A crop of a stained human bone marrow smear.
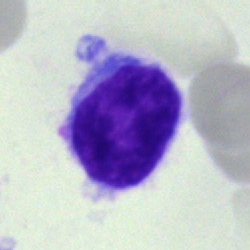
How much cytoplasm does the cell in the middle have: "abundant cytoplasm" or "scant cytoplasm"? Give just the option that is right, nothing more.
Scant cytoplasm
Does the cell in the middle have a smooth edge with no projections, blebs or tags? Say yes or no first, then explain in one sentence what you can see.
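No. Small ragged projections stick out from the upper-left and lower edges of the cell.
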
